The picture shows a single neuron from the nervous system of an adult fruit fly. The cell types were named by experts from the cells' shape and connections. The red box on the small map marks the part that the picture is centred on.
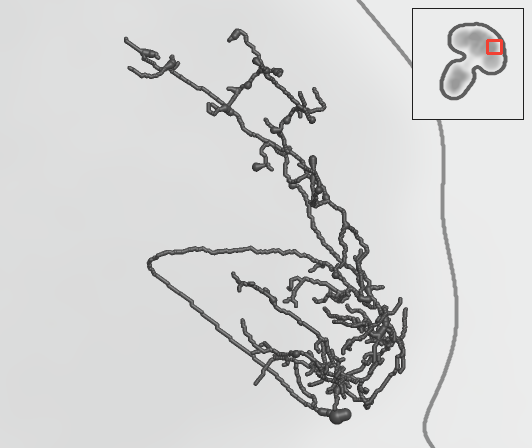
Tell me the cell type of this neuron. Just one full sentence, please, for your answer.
This neuron is assigned to the cell type CB1156.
